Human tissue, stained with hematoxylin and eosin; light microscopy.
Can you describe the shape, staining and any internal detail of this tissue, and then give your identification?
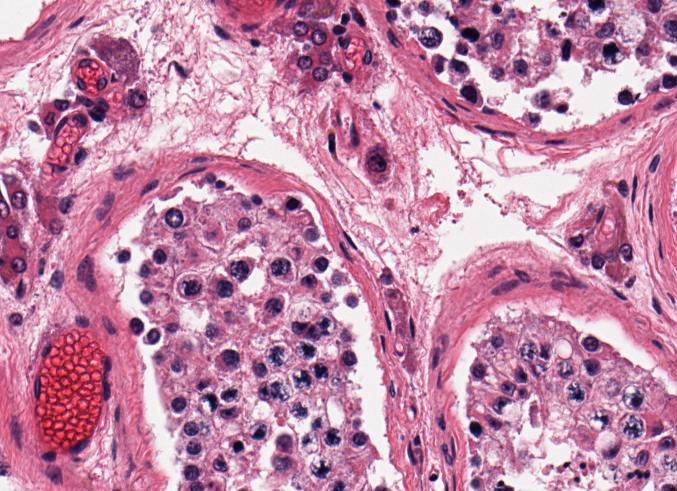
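Here I count three tubule profiles, at lower centre, lower right and upper right, with interstitial tissue between them. They're filled with many loosely packed, rounded germ cells with large round nuclei, some with coarse clumped chromatin. Their contents have shrunk from the tubule walls, leaving a clear gap along the edges. This is testis.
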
